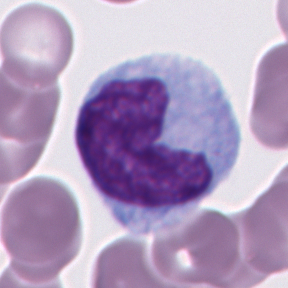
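Monocyte, stained peripheral blood smear. The outline is roughly round with a smooth edge. The indentation of the nucleus opens toward the right side of the cell, and no nucleoli are visible. The cytoplasm has only a faint dusty texture, with no coarse granules.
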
